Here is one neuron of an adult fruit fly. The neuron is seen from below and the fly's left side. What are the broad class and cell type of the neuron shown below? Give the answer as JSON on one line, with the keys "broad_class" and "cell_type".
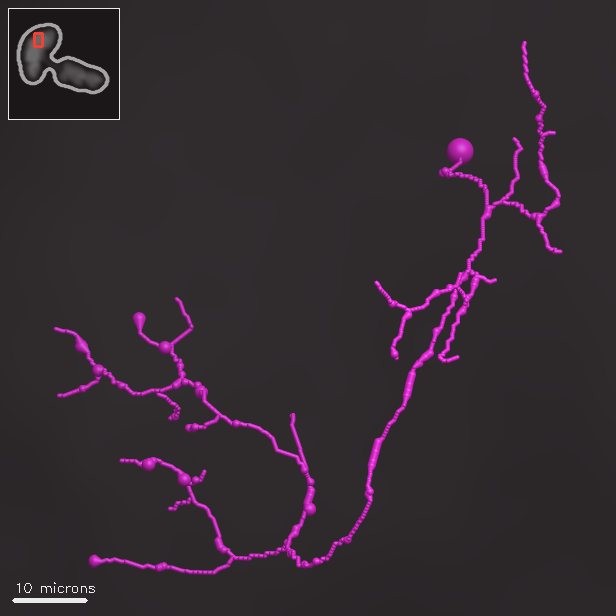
{"broad_class": "central-brain intrinsic neuron", "cell_type": "CB1548"}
